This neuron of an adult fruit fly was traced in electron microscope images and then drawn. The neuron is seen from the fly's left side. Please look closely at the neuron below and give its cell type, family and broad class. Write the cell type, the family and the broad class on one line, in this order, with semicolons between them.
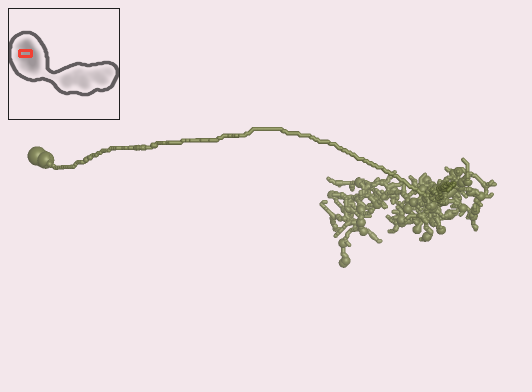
CB0744; hemilineage VLPa2; central-brain intrinsic neuron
